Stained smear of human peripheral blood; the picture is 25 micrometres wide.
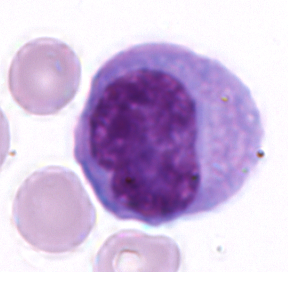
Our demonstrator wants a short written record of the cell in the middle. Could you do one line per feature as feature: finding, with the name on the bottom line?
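Outline: roughly round, smooth, no surface projections
Nucleus: off-centre, pushed toward the left
Cytoplasm: abundant, widest band right of the nucleus
Cytoplasm colour: pale greyish lilac-blue
Name: plasma cell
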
